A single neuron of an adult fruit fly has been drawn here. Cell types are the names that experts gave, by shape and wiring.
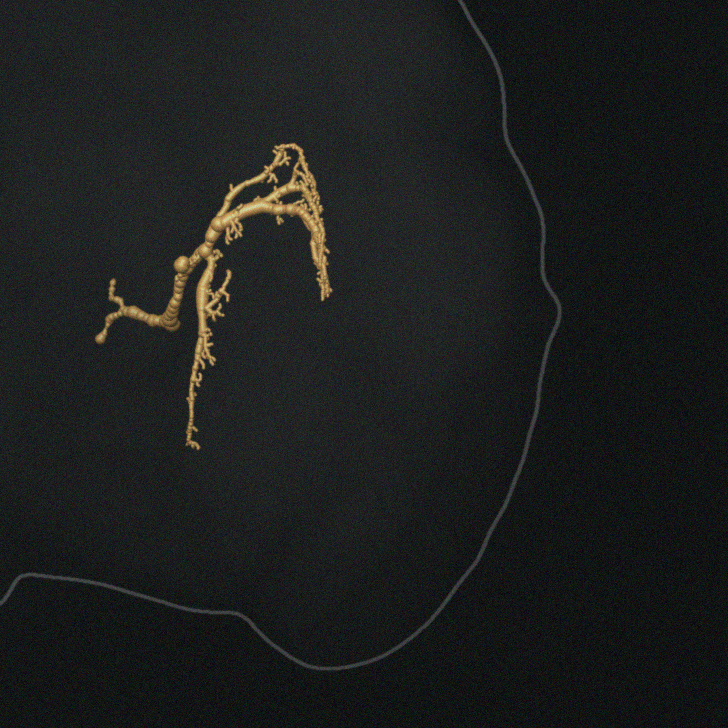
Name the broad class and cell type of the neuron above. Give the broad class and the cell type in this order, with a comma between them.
visual projection neuron, VS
